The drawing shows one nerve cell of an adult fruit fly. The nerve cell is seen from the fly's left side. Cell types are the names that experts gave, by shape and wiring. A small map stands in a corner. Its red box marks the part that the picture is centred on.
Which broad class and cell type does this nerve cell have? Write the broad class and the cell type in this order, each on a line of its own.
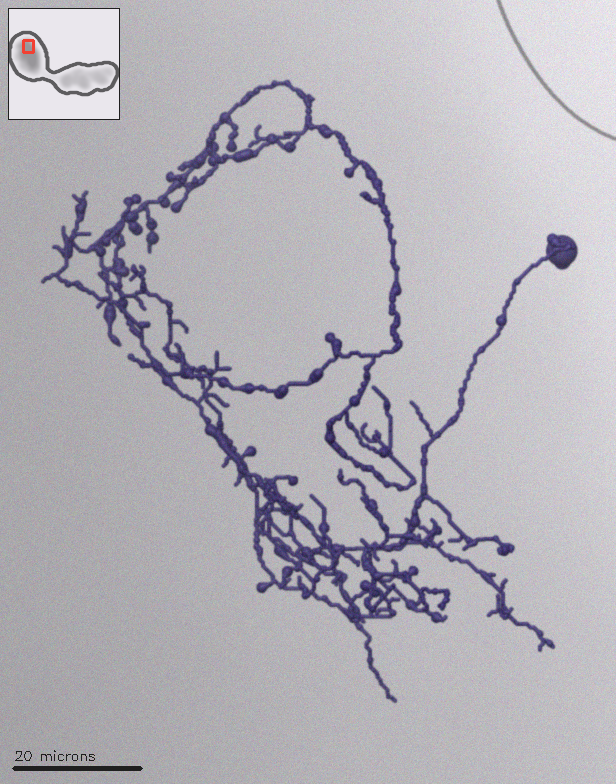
central-brain intrinsic neuron
SLP383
